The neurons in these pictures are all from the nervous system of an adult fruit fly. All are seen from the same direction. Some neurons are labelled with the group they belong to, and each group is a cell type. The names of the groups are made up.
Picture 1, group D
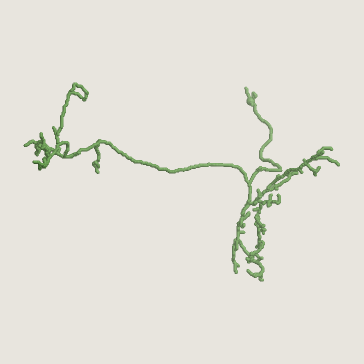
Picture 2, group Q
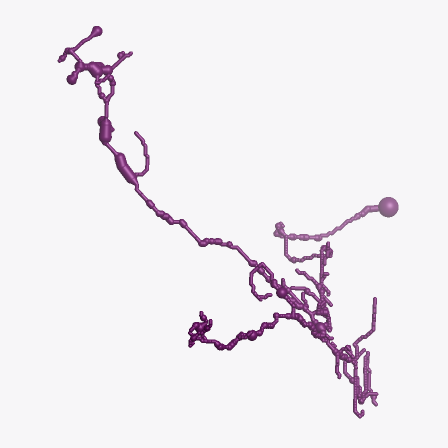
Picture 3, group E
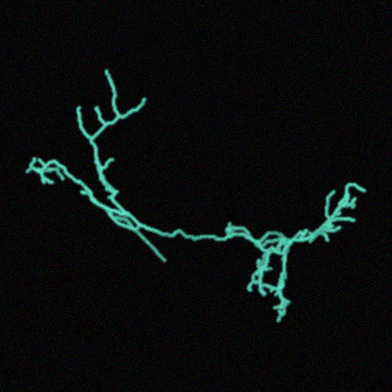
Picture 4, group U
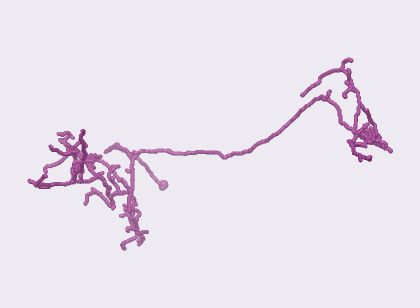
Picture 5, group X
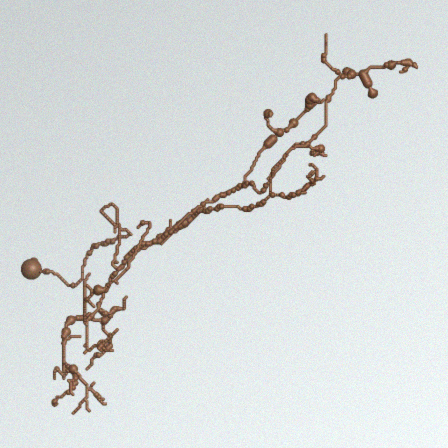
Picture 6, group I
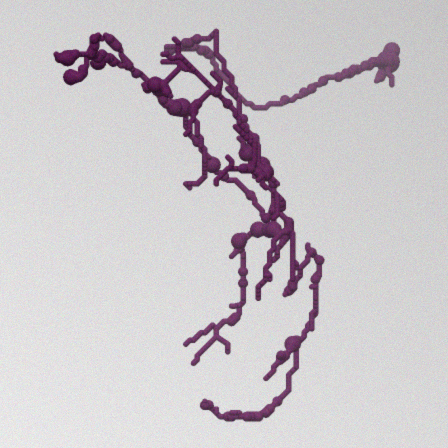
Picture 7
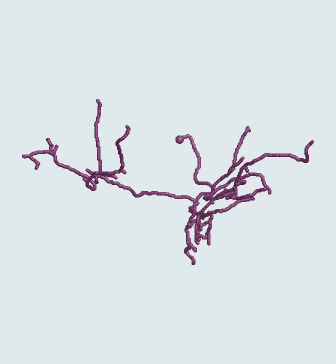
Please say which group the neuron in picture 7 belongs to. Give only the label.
group E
